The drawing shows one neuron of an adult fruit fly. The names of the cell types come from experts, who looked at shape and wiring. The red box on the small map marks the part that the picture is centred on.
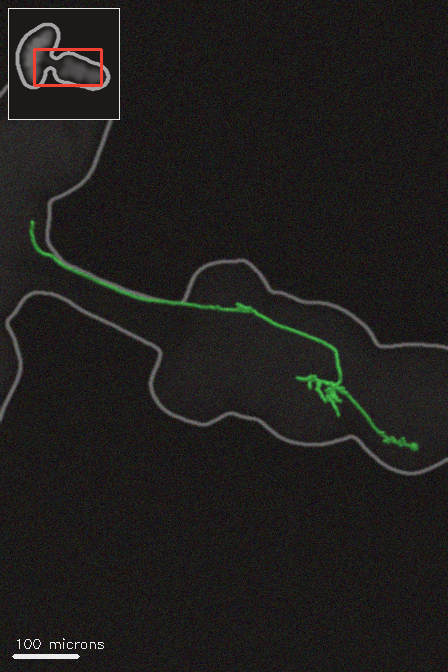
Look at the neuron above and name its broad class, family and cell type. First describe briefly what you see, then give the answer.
It reaches both the brain and the nerve cord, passing through the neck. From left to right in the picture it spans about 600 microns. It is an ascending neuron. Its family is hemilineage 07B. Its cell type is AN07B085.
